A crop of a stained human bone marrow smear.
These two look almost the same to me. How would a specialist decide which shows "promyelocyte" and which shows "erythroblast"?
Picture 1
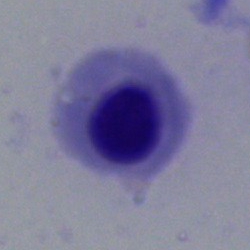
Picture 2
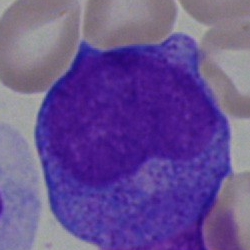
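Of the two, the erythroblast is in picture 1 and the promyelocyte in picture 2. Both outlines are roughly round, but the erythroblast has a small pointed extension at the bottom, while the promyelocyte has a small knob-like bulge at the top right. In the erythroblast the chromatin is dark purple and evenly dense, with no open or lacy pattern, and no nucleoli can be seen.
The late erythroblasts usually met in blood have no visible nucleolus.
The promyelocyte's chromatin, by contrast, is finely stippled and evenly purple, without coarse clumps. Around the erythroblast nucleus lies a paler zone of cytoplasm, which shows no visible granules. In the promyelocyte, a paler patch of cytoplasm lies against the lower right edge of the nucleus, and no clear vacuoles are seen. The erythroblast lies alone on a pale background, touched by no other cell, whereas pale red cells lie against the upper edge of the promyelocyte.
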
